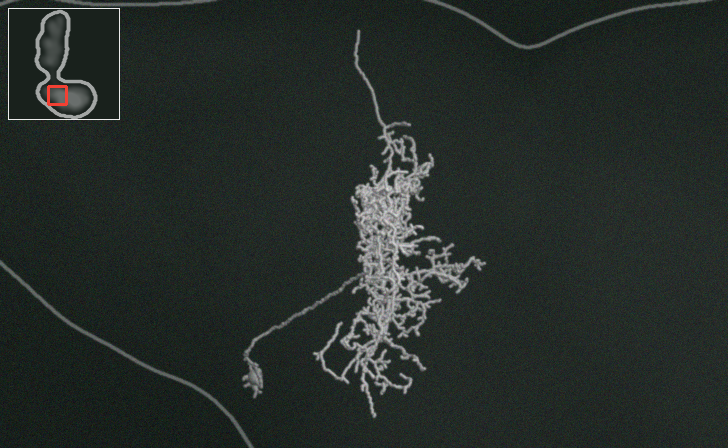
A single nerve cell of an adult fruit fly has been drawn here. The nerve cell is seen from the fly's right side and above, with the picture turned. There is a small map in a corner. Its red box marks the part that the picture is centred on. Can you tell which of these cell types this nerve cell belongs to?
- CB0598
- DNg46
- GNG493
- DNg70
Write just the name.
CB0598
